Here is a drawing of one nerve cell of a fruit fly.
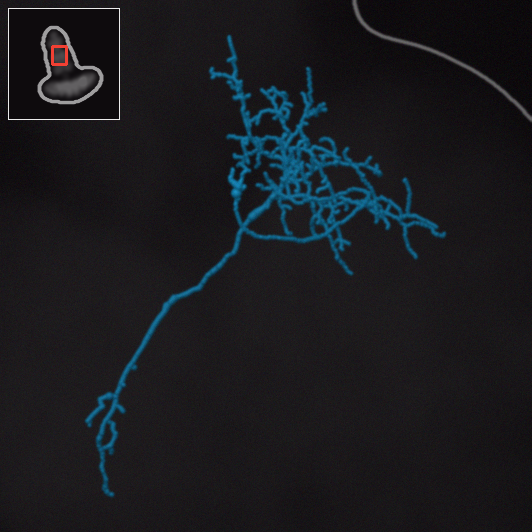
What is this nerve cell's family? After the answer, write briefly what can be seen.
Its family is hemilineage 06A. Its broad class is nerve-cord intrinsic neuron. Dozens of branch ends can be seen. As drawn here it is taller than it is wide.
